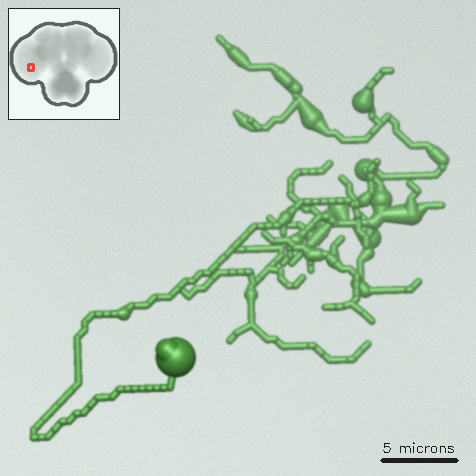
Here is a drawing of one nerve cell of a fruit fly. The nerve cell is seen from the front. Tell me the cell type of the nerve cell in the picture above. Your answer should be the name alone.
Dm2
